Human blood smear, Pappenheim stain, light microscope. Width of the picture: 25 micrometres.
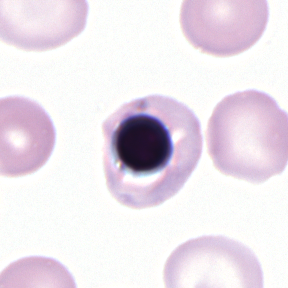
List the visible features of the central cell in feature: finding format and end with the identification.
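Outline: irregular and slightly angular, not smoothly round
Chromatin: uniformly dense, very dark, no visible pattern
Cytoplasm: broad rim around the nucleus
Perinuclear zone: pale, nearly white, most evident below the nucleus
Name: normoblast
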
